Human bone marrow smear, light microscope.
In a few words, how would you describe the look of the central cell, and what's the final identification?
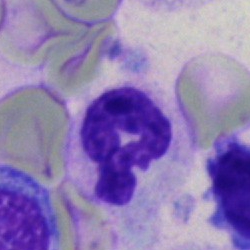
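The nucleus bends into a closed loop around a small pale hole, and its chromatin is dark purple and coarsely clumped. The cytoplasm is pale lilac rather than deep blue. At its outer edge, the cell is faint and hard to trace against the background. This is a segmented neutrophil.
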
